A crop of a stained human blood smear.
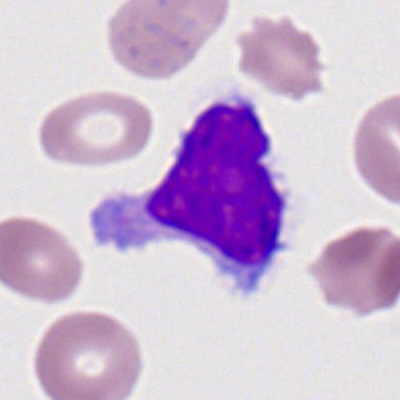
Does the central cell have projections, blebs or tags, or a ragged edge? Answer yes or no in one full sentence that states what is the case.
Yes, the border of the cell is ragged or frayed, or shows projections, blebs or tags.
